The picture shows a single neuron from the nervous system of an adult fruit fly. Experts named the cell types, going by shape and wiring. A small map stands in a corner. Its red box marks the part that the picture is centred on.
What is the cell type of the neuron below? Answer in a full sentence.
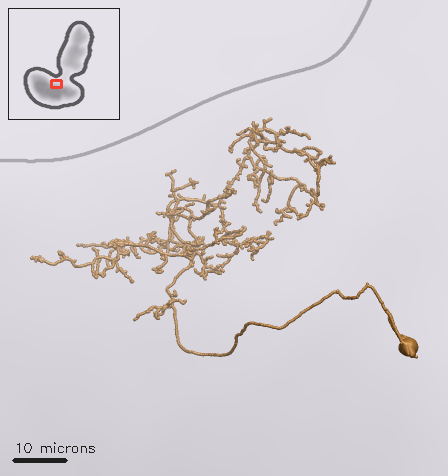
The cell type is GNG431.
